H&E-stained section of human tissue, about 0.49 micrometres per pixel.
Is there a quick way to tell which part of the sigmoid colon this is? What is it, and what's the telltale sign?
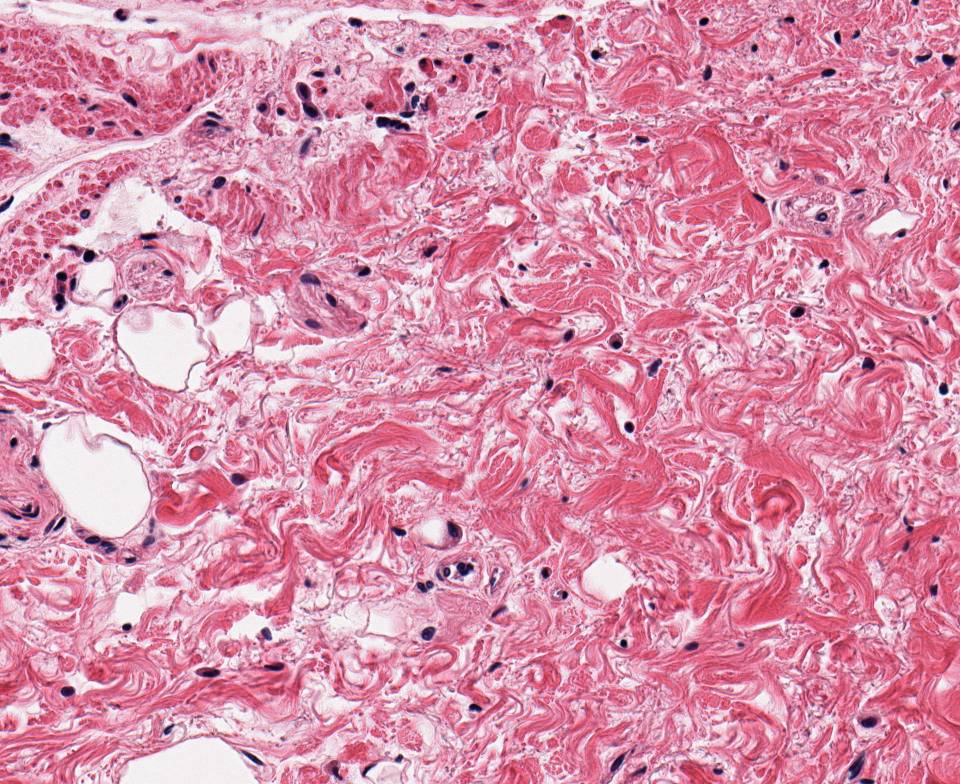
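It's loose connective tissue: wavy, bright pink collagen bundles fill almost everything, running every which way. The nuclei are sparse, small, dark and oval to slender, sitting singly between bundles with hardly any cytoplasm.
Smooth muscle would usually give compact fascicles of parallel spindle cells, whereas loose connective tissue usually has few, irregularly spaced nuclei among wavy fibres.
No epithelium anywhere.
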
